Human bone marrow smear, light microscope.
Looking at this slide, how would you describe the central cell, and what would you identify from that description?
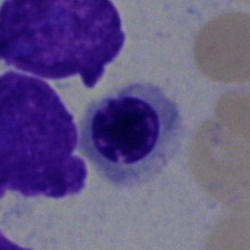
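Chromatin dense, dark purple. Cytoplasm pale blue-grey, forming a rim all the way round the nucleus. Outer cell edge slightly uneven. Erythroblast.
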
